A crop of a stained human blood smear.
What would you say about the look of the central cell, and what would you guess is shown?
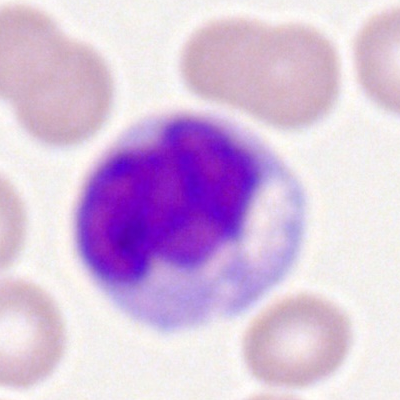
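Taking each point in turn, the cell outline is roughly round. The nucleus occupies the upper left part of the cell. On the right side, the cytoplasm holds pale clear patches but no coarse dark granules. The cell is a monocyte.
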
